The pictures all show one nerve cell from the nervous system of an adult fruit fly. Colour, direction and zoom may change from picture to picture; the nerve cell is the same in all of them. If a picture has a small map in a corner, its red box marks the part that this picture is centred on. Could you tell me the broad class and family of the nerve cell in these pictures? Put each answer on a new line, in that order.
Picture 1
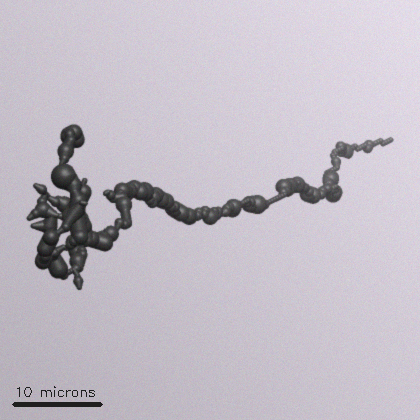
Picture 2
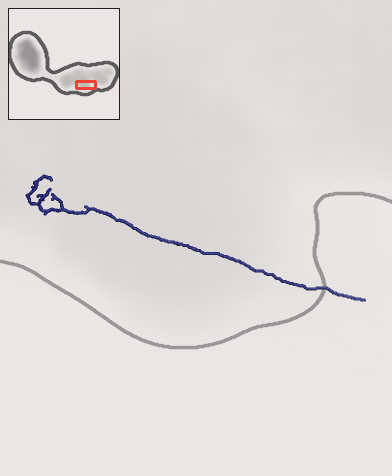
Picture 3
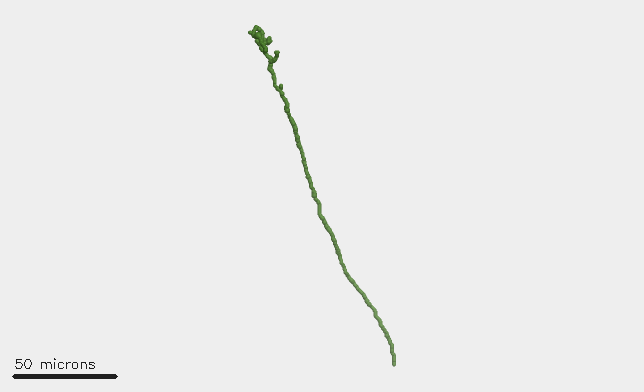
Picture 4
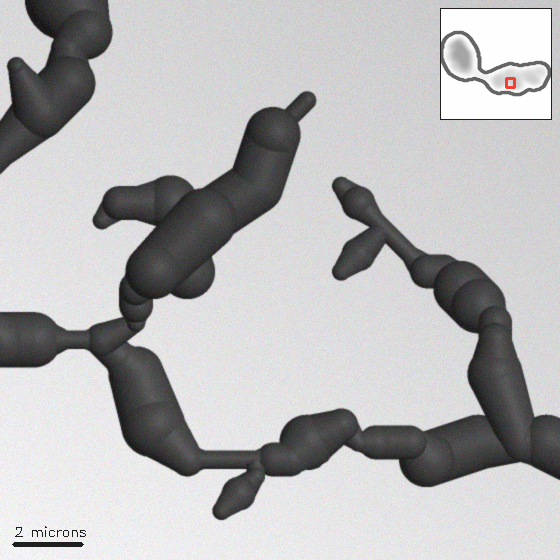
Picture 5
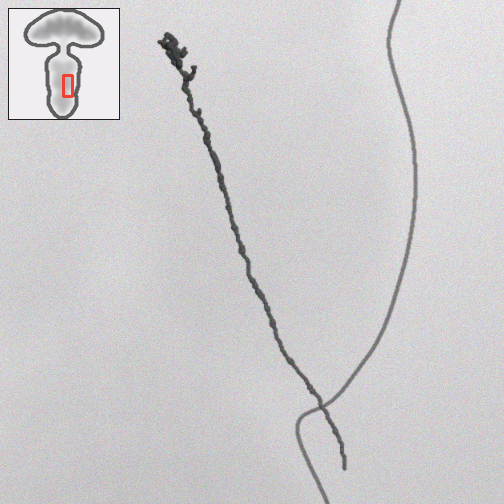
sensory neuron entering the nerve cord
class mechanosensory proprioceptive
